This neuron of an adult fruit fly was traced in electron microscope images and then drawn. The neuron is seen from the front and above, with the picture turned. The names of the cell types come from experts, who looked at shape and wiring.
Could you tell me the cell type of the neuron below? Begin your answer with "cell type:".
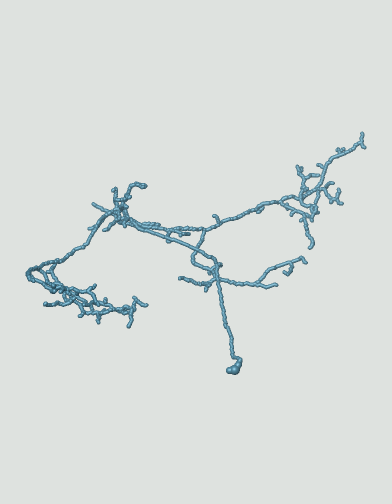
cell type: SMP427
